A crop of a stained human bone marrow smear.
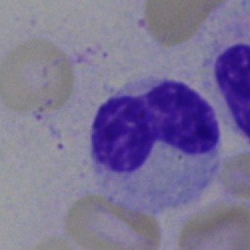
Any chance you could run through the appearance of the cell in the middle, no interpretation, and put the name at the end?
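Looking at this one, the outline seems roughly round. The chromatin takes a deep purple colour, and it is dense, though a few paler streaks run through it. I can't make out any distinct granules in the cytoplasm. This is a band neutrophil.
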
